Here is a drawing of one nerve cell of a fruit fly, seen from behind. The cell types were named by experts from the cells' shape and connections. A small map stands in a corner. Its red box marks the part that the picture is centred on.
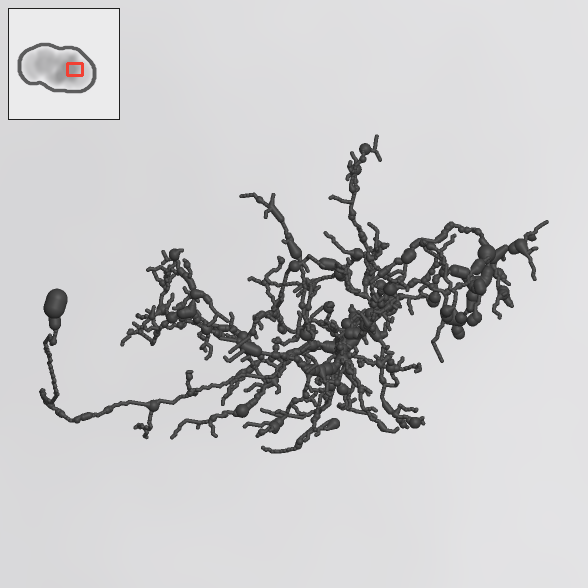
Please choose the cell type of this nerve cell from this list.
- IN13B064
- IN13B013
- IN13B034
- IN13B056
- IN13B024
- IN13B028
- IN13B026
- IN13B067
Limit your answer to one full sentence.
The type assigned to this nerve cell is IN13B056.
